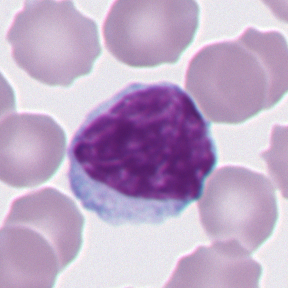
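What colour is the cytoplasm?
Pale blue, with no distinct granules seen.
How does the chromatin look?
Dark purple and coarsely clumped.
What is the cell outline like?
Smooth, without projections.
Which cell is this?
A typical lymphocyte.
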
